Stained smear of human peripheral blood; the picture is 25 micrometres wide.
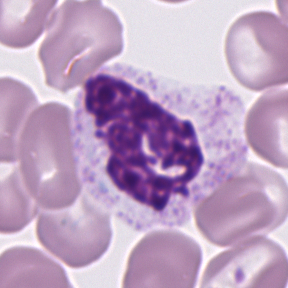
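Segmented neutrophil: the nucleus is irregular and folded, with a narrow pale cleft in its lower central part. Chromatin is dark purple and coarsely clumped, with paler gaps between clumps. Cytoplasm makes a wider rim right of the nucleus than left, with fine lilac-purple granules throughout.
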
